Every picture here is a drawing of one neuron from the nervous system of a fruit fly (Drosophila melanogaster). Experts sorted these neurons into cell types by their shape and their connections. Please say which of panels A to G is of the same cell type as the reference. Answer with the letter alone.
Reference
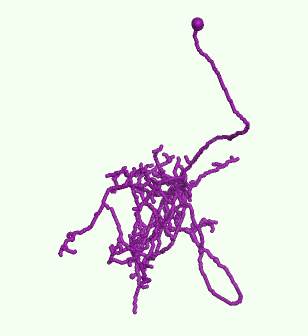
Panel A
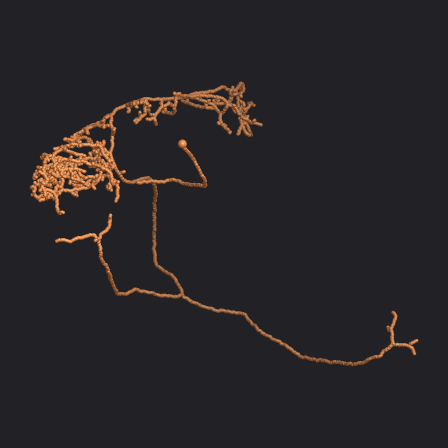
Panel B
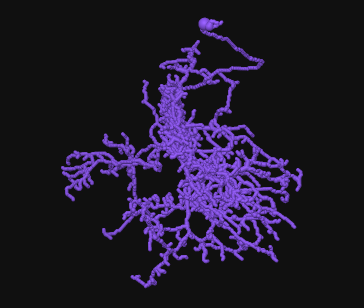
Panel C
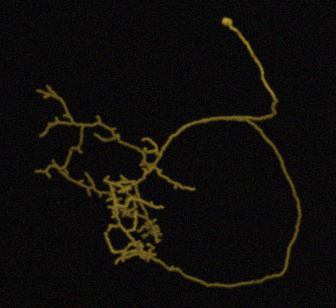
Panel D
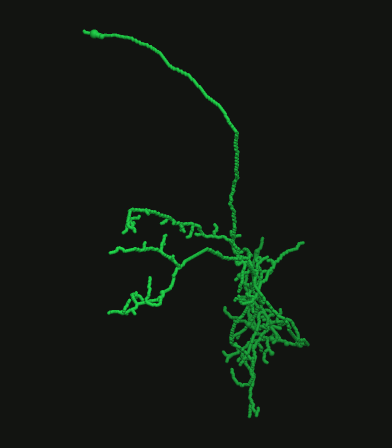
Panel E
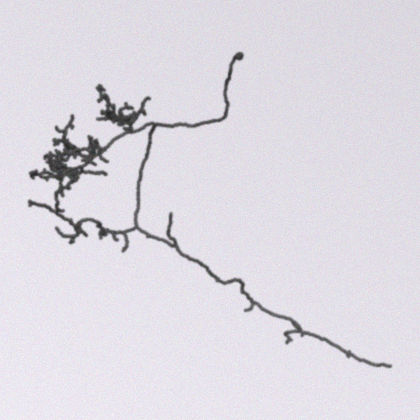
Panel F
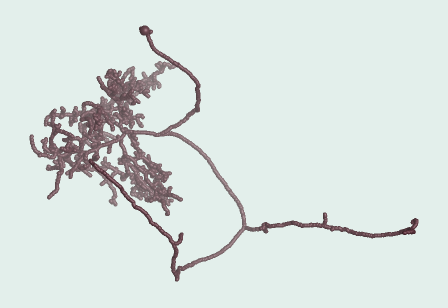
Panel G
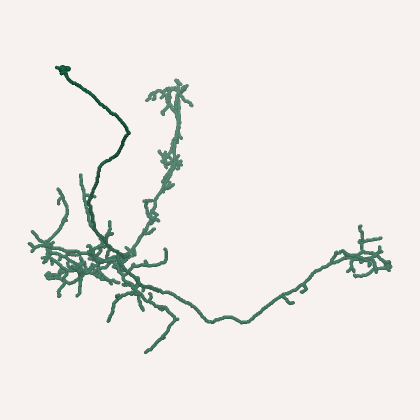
D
